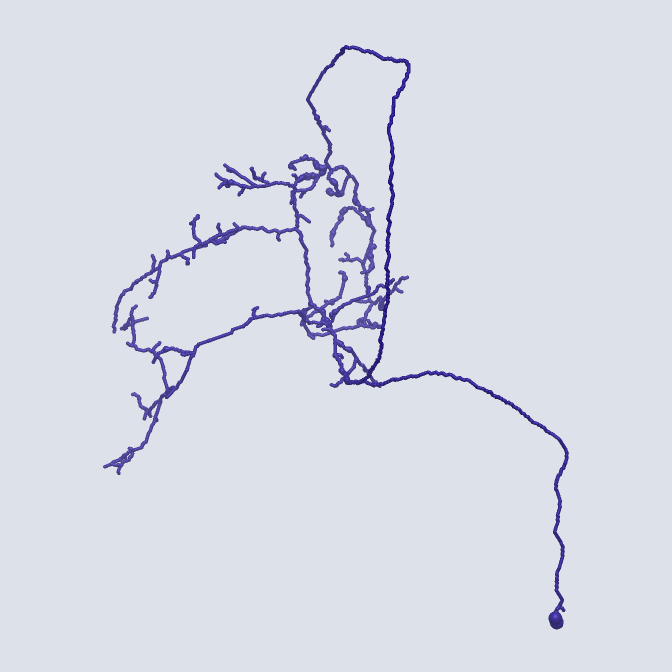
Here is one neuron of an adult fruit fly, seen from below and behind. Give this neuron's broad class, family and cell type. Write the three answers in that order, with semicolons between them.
central-brain intrinsic neuron; hemilineage LALv1_ventral; PVLP092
